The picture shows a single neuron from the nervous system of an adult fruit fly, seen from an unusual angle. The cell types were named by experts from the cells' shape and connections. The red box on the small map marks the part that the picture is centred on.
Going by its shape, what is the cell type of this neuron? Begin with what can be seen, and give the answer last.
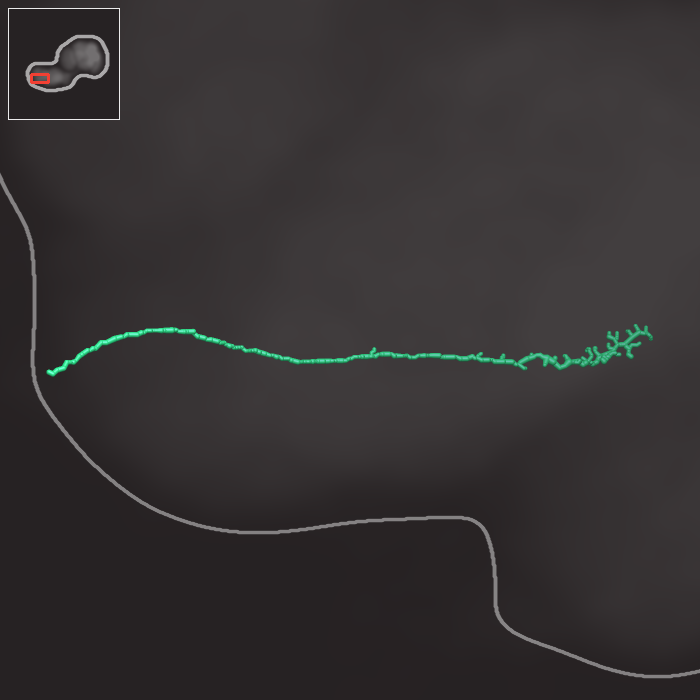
No cell body is drawn. As drawn here it is more than twice as wide as it is tall. It is a sensory neuron entering the nerve cord. It is of cell type SNpp60.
